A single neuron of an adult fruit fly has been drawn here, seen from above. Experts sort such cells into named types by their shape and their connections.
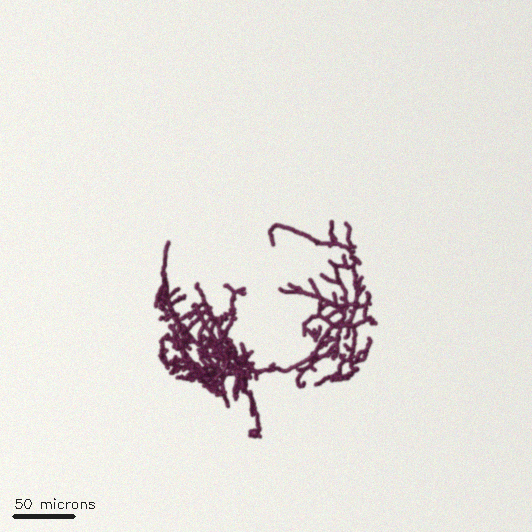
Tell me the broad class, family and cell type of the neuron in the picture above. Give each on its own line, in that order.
central-brain intrinsic neuron
hemilineage LB19
GNG557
